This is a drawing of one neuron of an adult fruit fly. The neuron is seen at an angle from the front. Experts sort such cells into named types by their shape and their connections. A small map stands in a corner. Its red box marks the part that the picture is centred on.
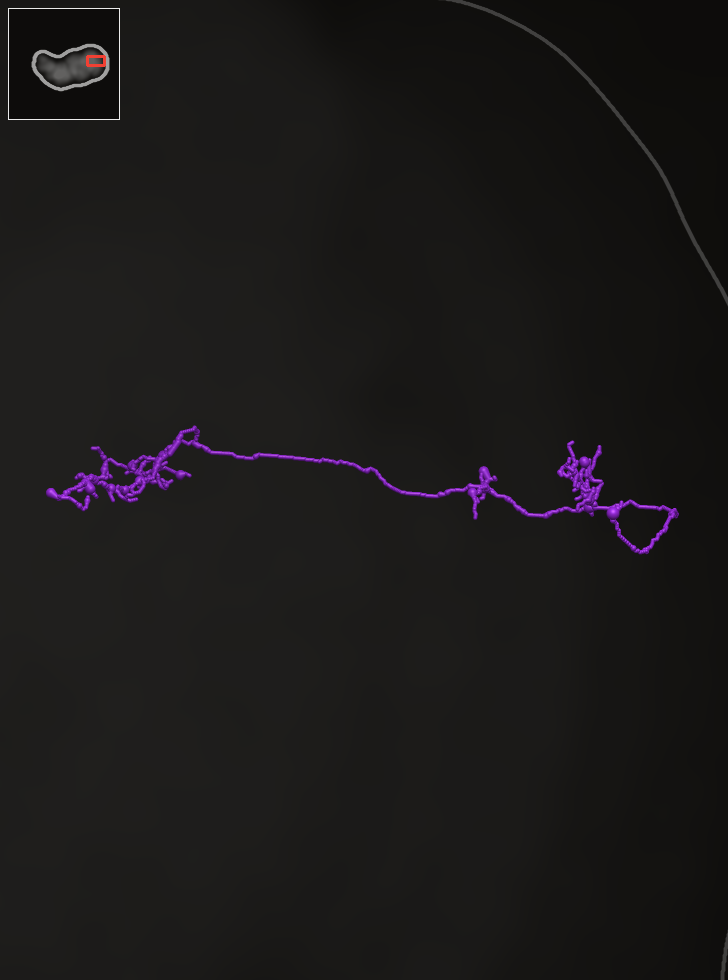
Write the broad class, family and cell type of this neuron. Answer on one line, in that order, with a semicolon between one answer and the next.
optic-lobe intrinsic neuron; TmY; TmY4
